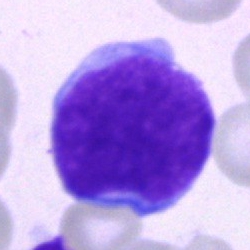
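Blast at the centre of the smear. Notice its roughly round shape with a slightly angular contour. Now look at the chromatin: it is finely and evenly stippled, without coarse clumps. The cytoplasm is just a thin rim, seen mainly along the top and bottom edges, and no granules are visible in it.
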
